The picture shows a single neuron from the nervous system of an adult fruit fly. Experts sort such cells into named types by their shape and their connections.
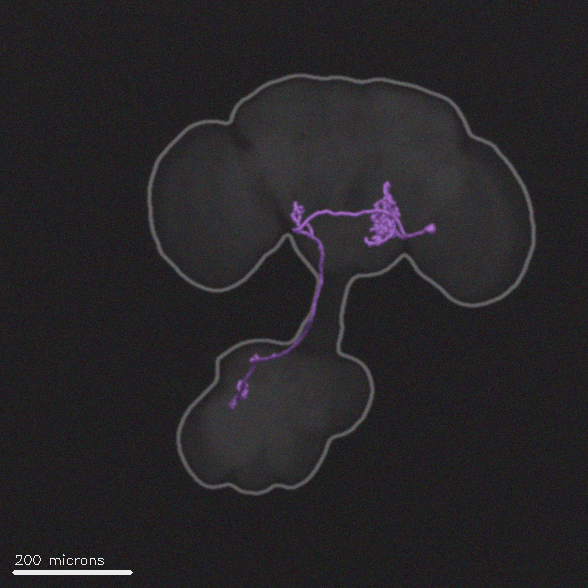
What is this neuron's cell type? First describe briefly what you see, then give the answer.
The cell body can be seen on the right of the picture. By the scale bar it is about 400 microns tall in this view. Its broad class is descending neuron. It is of cell type DNg41.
